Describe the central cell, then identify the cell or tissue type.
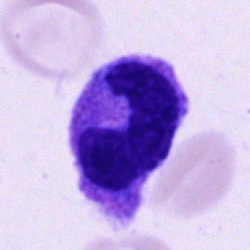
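Here the outline is irregular, and the cytoplasm is drawn out into a tapering extension at the bottom. The nucleus is deeply indented on its left side, so it takes a horseshoe shape. Its chromatin is dense and stains dark purple all the way through. You won't find any vacuoles in the cytoplasm. That one's a band neutrophil.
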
